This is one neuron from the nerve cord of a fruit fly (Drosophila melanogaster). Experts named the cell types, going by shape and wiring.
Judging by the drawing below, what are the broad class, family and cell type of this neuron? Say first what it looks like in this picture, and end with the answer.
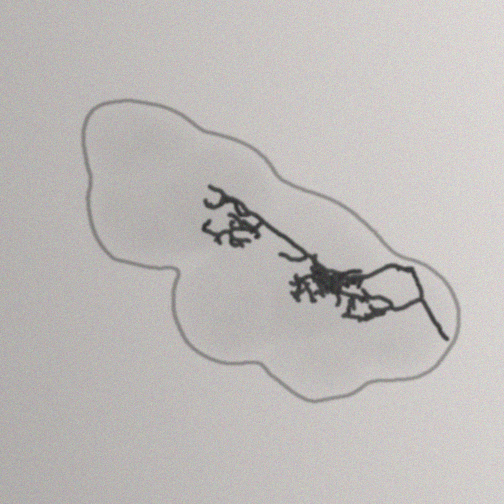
The drawing shows no cell body. In this view it is wider than it is tall. It is a descending neuron. The family is DNge. It is of cell type DNge053.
